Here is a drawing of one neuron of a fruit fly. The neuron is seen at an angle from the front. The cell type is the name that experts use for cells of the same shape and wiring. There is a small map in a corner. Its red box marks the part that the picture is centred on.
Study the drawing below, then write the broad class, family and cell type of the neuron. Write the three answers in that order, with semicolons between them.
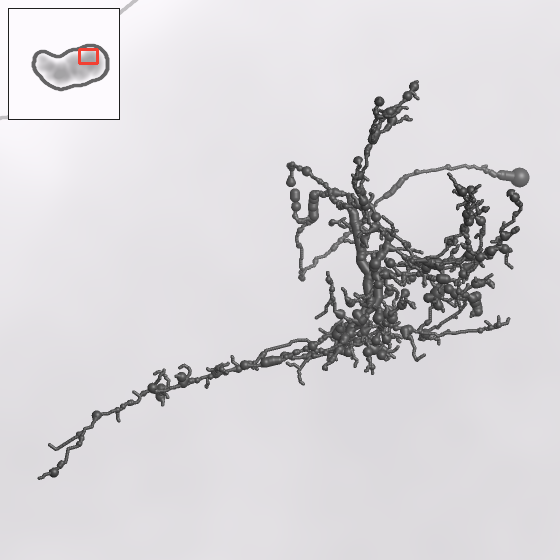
central-brain intrinsic neuron; hemilineage SLPp&v1_ventral; CL142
